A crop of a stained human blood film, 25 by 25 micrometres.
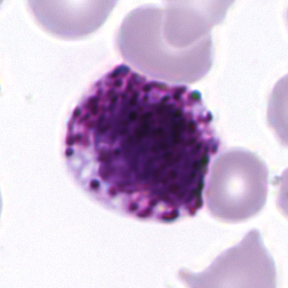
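Basophil in a stained smear of peripheral blood, the nucleated cell at the centre. Granules lie over both nucleus and cytoplasm, hiding the nuclear outline. Pale, nearly colourless cytoplasm shows mainly at the lower-left edge. The surface has no projections.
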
